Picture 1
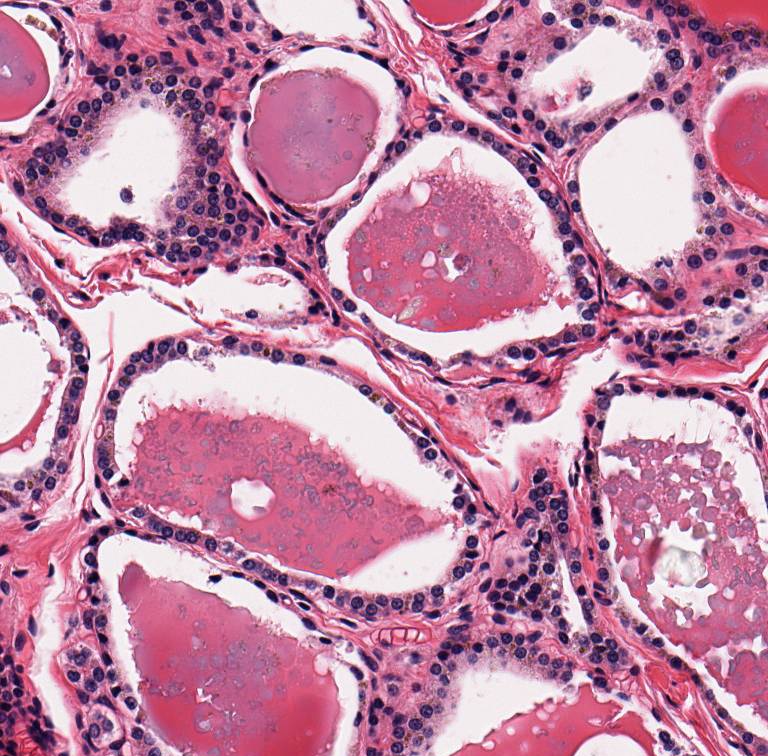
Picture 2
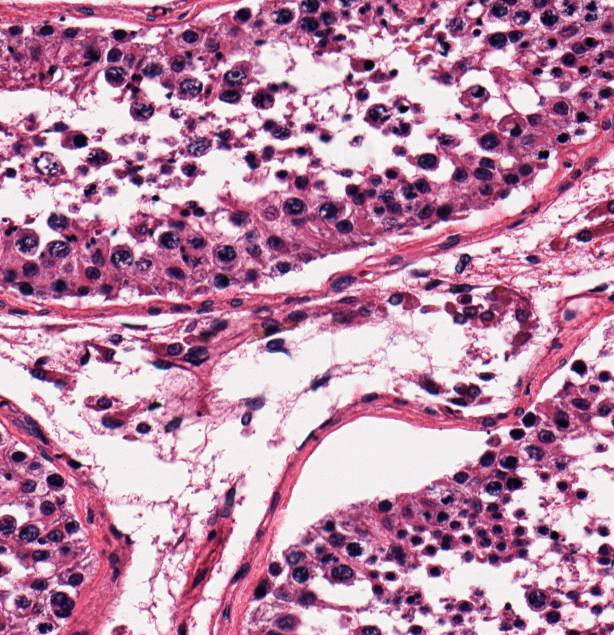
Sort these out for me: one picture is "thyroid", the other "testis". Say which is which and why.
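What you have in picture 1 is thyroid, and in picture 2, testis. Look at the lining: each of the closely packed rounded follicles in picture 1 has a single layer of cuboidal cells with small round dark nuclei, without clearing or overlapping, whereas the tubules in picture 2 are lined by a stratified epithelium of many layers of rounded cells. Thin strands of pink fibrous stroma separate the follicles, while each tubule is bounded by a pink band of spindle cells with elongated nuclei running parallel to its outline.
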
